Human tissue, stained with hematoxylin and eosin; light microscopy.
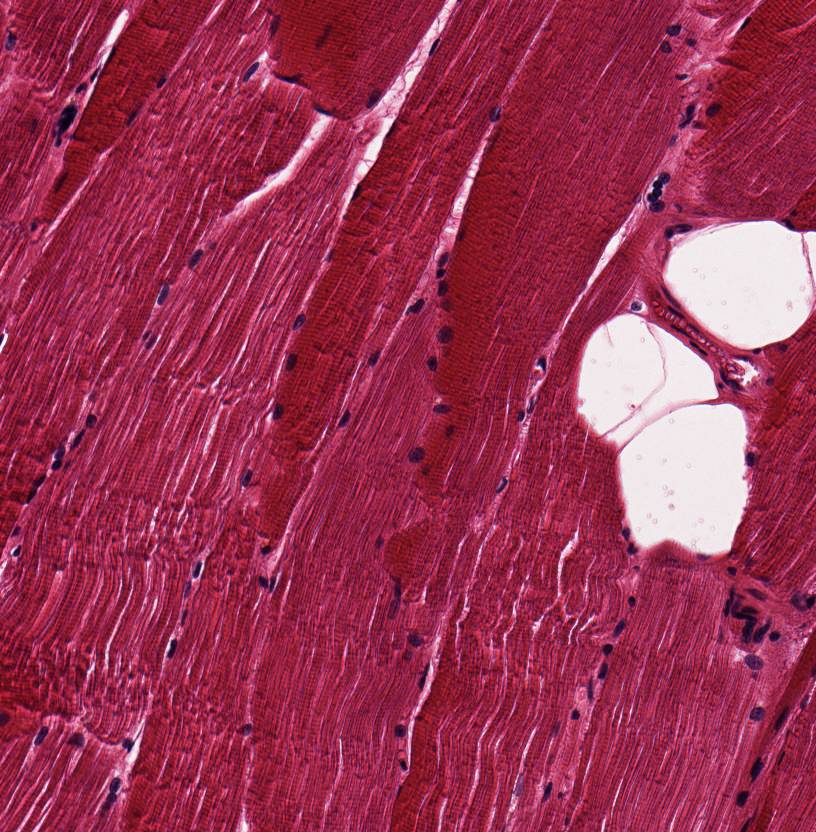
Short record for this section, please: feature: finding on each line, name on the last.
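Position: muscle nuclei at fibre edges, just beneath the borders
Nuclei: dark, flattened, elongated along the fibre long axis
Cytoplasm: deep eosinophilic red-pink throughout
Adipocytes: small cluster of empty white polygonal spaces, right side, mid-height
Name: skeletal muscle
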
